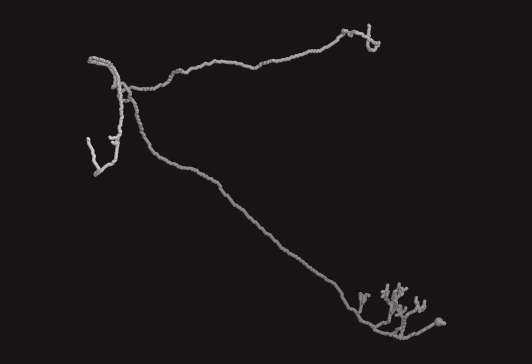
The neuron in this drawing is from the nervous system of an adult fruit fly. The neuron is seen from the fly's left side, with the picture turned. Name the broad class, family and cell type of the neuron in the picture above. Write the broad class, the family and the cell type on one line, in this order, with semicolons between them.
central-brain intrinsic neuron; class Kenyon Cell; KCab-m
